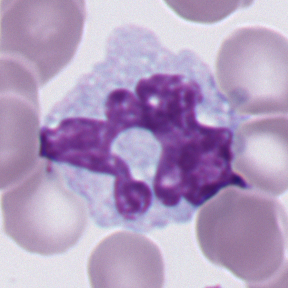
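Monocyte, with an irregular outline and a finely bumpy edge. The nucleus is folded and convoluted, curving around a pale central area of cytoplasm, and it stretches across the cell to meet the outline on both the left and right sides. Its chromatin stains dark purple and is fairly dense, broken by a few small pale spots.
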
